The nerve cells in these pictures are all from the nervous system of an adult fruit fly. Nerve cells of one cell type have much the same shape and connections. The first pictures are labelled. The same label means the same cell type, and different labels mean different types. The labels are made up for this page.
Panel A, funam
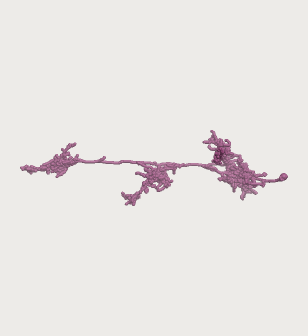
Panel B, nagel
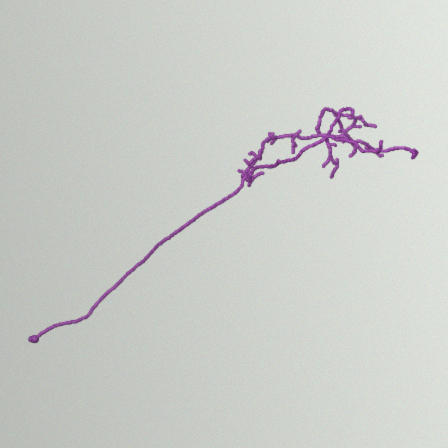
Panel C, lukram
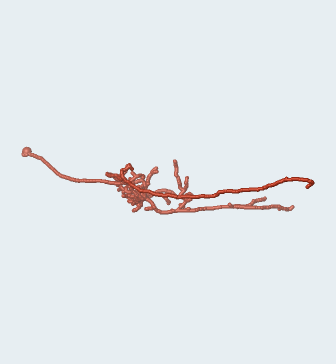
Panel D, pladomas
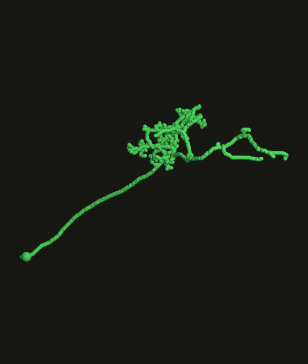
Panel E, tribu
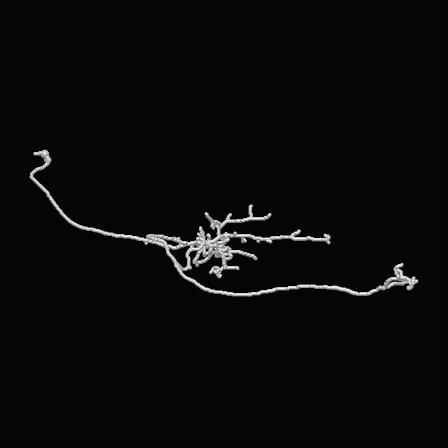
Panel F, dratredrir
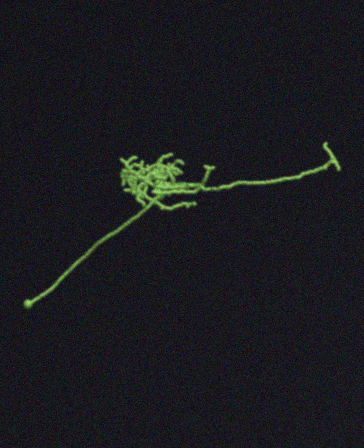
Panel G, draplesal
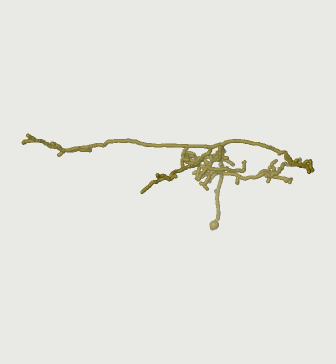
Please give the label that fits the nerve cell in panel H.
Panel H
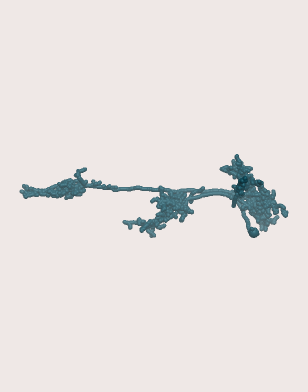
funam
